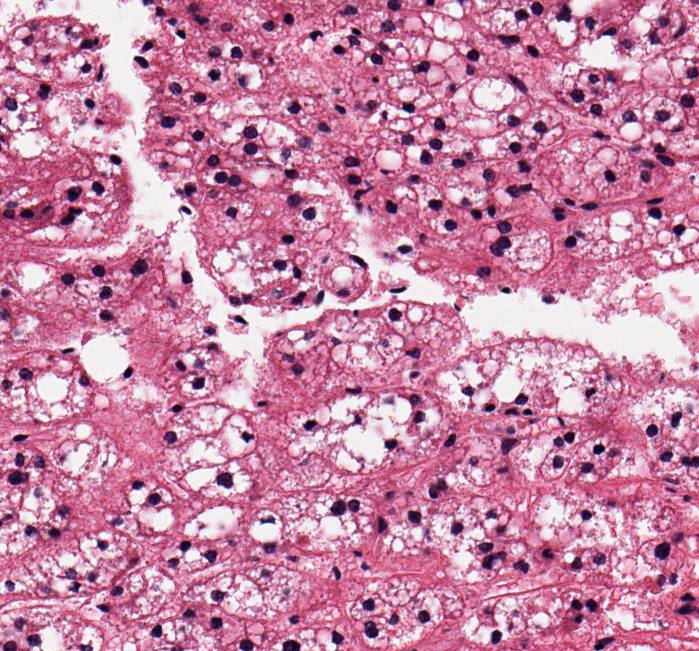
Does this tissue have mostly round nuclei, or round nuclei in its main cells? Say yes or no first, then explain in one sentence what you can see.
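Yes. The nuclei are small, round and darkly stained, with a single nucleus in most cells.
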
